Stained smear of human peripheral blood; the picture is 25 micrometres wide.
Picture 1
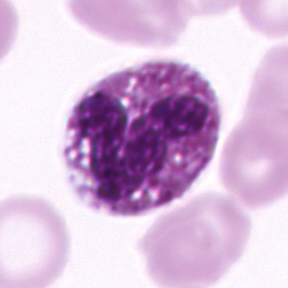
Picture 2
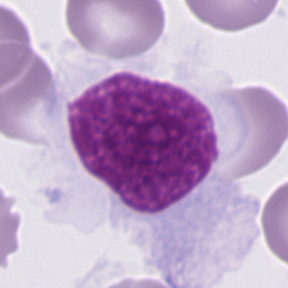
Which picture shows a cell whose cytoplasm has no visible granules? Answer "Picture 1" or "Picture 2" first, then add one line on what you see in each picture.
Picture 2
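What picture 1 shows: The cytoplasm is filled throughout with coarse purplish granules.
What picture 2 shows: No distinct coloured granules are seen in the cytoplasm.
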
